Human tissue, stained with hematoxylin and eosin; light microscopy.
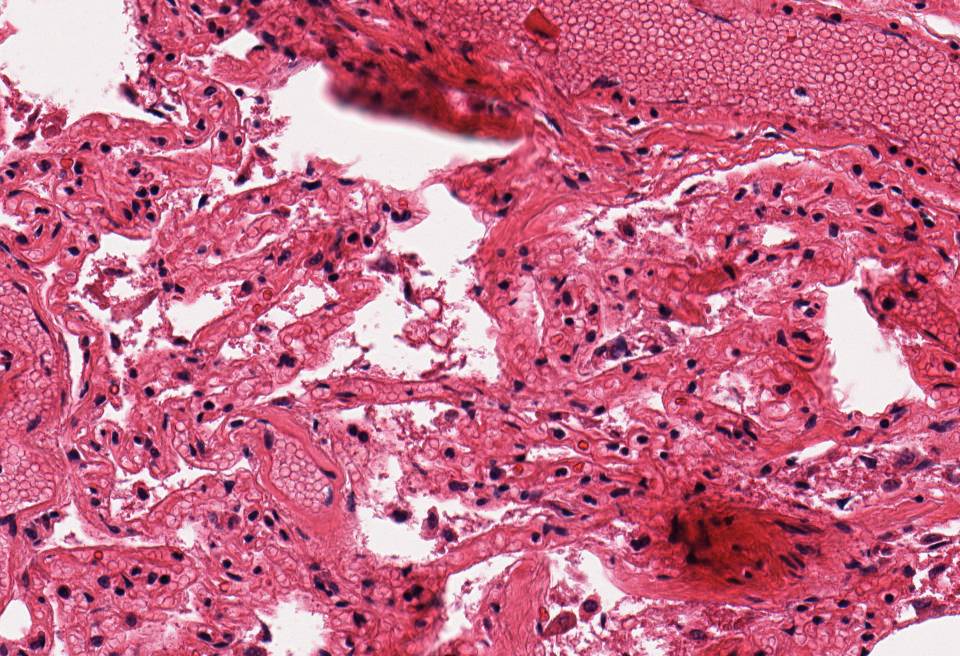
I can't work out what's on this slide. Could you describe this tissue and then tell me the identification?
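Pink strands of tissue branch and join across the whole field around irregular white empty spaces. Two dense, deep red clumps stand out, top centre and lower right. I find no fat cells anywhere. This is lung.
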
